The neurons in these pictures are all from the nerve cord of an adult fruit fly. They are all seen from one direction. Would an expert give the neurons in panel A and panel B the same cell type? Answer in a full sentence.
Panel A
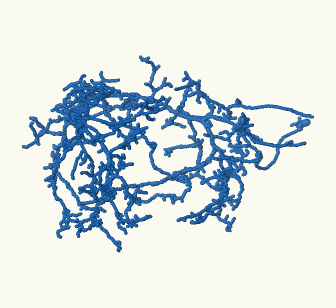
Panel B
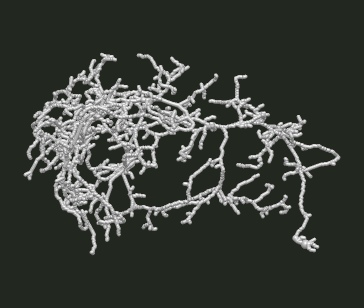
They are of different cell types.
